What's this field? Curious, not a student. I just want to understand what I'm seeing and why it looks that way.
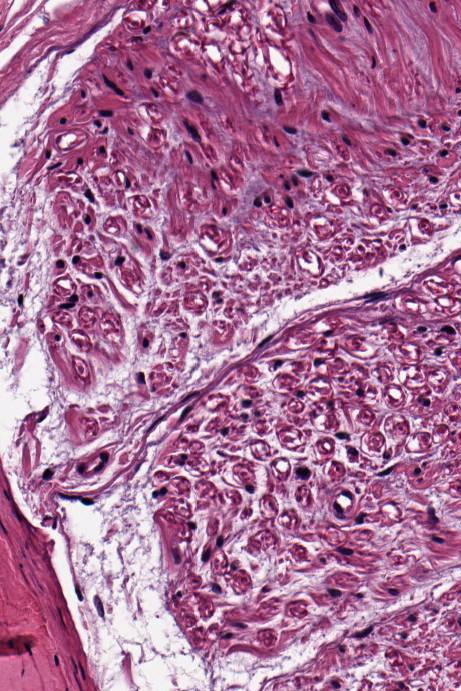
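Mainly, this is a nerve fascicle. See the small round profiles packed tightly together: most are cut across, each a small pink core inside a pale halo.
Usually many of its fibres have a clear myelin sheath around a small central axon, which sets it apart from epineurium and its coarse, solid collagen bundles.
Between the profiles lie small dark nuclei, singly, many of them elongated.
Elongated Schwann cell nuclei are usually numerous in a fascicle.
A thin fibrous band with flattened, spindle-shaped dark nuclei runs diagonally from the lower left toward the right, separating two such compartments.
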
